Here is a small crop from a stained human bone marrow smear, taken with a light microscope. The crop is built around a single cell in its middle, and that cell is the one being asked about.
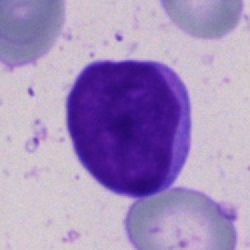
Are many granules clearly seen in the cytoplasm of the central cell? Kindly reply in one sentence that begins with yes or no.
No, its cytoplasm lacks visible granules entirely.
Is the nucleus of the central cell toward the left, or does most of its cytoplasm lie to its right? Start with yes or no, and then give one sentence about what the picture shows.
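Yes. The cytoplasm is a narrow crescent seen mainly along the right side of the cell.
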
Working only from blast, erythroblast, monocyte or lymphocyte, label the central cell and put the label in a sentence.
For this crop, the central cell is a blast.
